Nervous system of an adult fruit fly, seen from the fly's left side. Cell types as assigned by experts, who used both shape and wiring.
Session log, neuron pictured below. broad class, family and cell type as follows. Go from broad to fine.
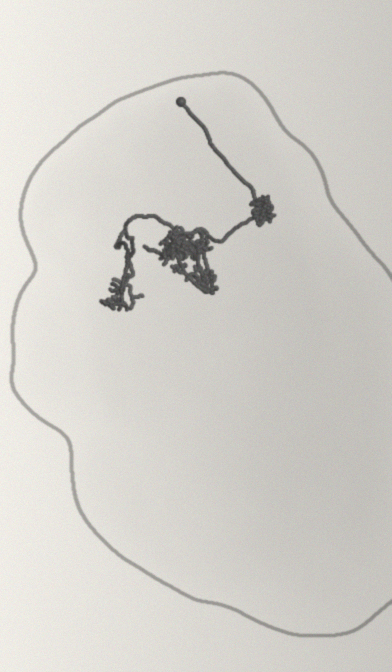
central-brain intrinsic neuron; class CX; PFL2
